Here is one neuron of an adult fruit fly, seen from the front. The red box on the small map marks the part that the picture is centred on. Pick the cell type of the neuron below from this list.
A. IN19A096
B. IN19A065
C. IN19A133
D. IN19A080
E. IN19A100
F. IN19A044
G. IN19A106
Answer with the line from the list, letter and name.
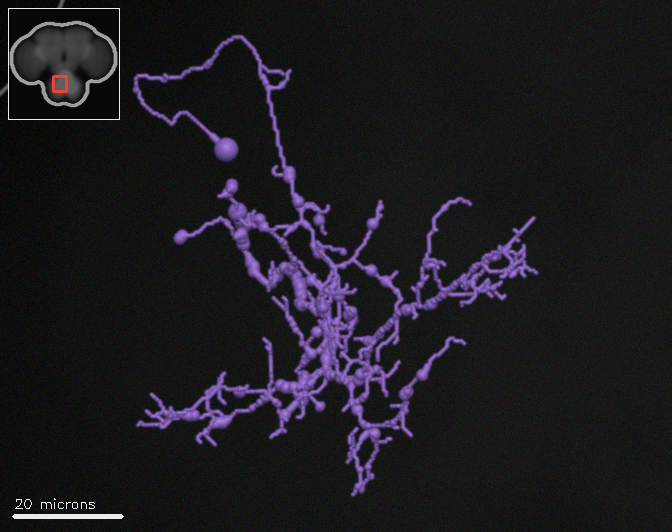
E. IN19A100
